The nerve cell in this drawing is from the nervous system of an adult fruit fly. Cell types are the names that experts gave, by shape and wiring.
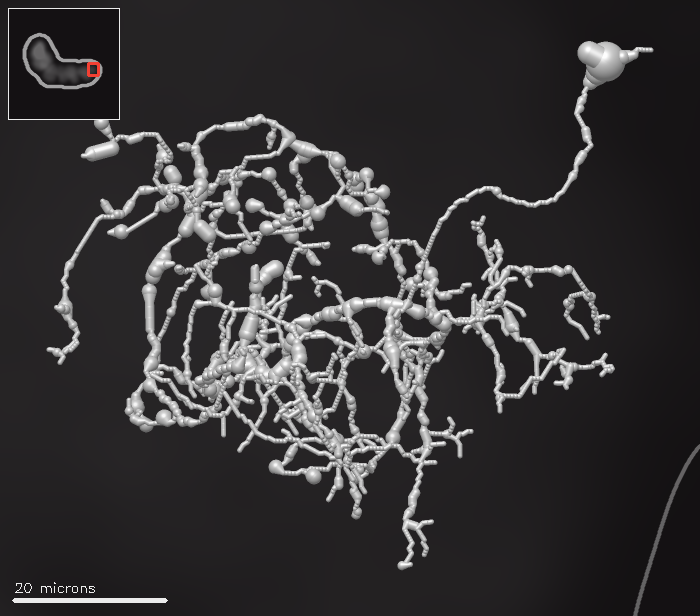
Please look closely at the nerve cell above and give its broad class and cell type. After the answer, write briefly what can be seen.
It is a nerve-cord intrinsic neuron. The cell type is INXXX349. The cell body can be seen at the upper right of the picture. From left to right in the picture it spans about 80 microns. The picture shows dozens of branch ends.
